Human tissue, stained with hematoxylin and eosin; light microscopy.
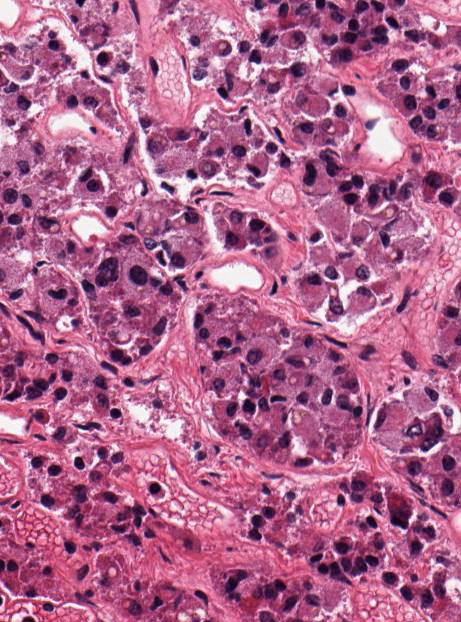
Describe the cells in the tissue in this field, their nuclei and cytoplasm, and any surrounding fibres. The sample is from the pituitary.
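Thin pink fibrous septa separate the cells into rounded nests and lobules. Most cells have abundant granular eosinophilic cytoplasm. Among them are scattered cells with pale, finely multivacuolated, bubbly cytoplasm, clearest along the lower left and right edges. Small thin-walled vessels with empty lumens run within the septa, including one near the upper centre.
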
